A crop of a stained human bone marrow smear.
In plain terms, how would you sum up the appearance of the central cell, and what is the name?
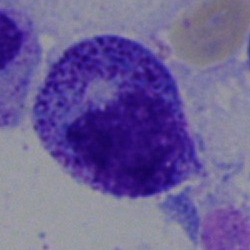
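First, the nucleus lies off-centre, in the lower part of the cell. Its chromatin stains dark purple and appears dense. Next, the cytoplasm is packed with coarse dark purple granules. Just above the nucleus, a pale clear zone sits within the cytoplasm. The cell is a promyelocyte.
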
